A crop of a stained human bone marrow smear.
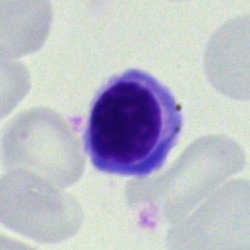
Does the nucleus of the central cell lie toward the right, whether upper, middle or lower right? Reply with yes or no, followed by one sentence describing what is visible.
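No. The nucleus sits eccentrically, shifted toward the left side of the cell.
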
